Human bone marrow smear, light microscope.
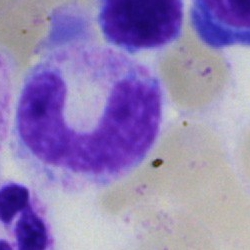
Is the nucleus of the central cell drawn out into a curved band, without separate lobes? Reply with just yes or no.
Yes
